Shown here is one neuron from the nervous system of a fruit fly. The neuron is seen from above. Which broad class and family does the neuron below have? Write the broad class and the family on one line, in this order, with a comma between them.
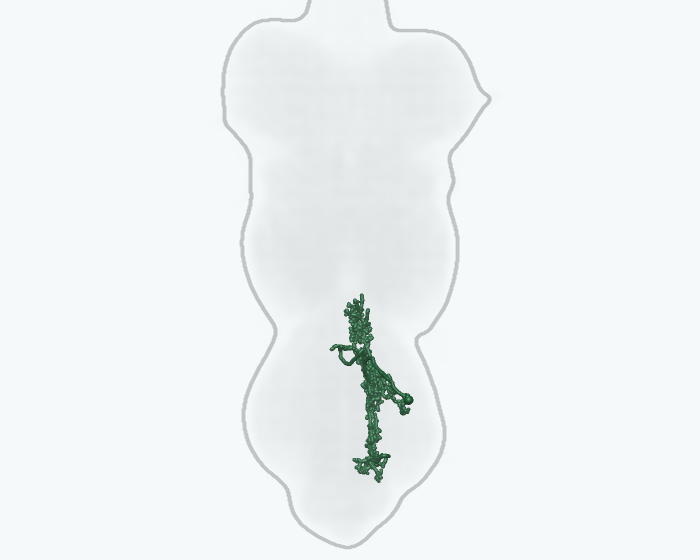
nerve-cord intrinsic neuron, hemilineage 23B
